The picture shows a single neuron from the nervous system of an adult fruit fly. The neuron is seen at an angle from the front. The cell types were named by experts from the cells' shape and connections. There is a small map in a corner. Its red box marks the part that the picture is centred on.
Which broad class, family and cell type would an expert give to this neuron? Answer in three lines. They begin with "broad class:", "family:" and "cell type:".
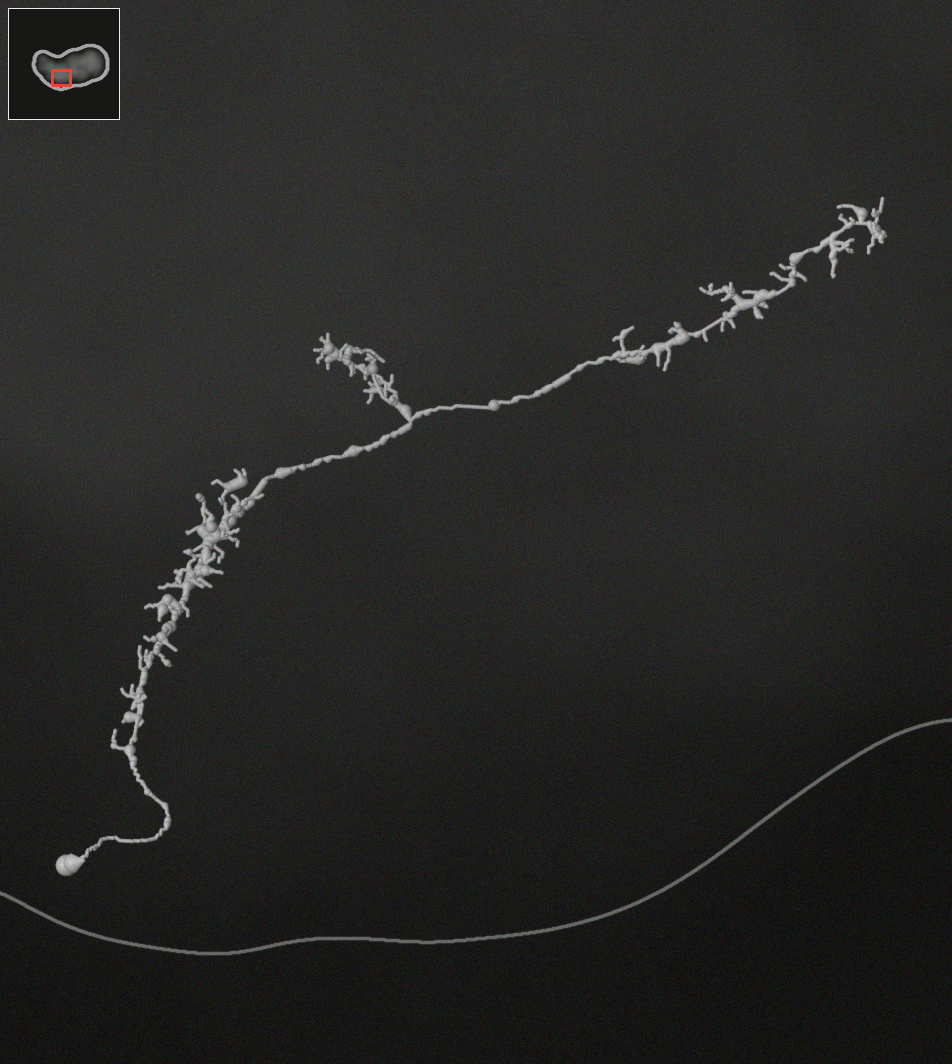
broad class: optic-lobe intrinsic neuron
family: TmY
cell type: TmY5a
